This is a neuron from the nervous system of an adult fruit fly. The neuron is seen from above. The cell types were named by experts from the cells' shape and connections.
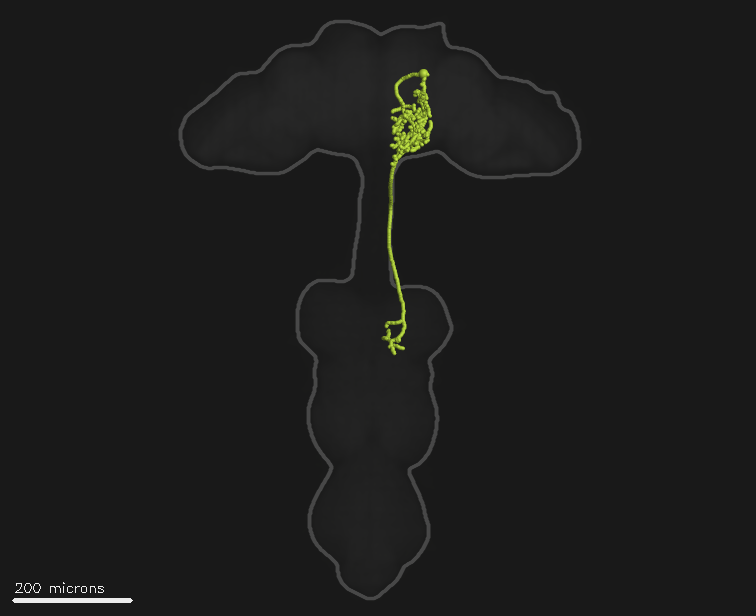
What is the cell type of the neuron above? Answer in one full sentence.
The cell type name DNg12_a applies to this neuron.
